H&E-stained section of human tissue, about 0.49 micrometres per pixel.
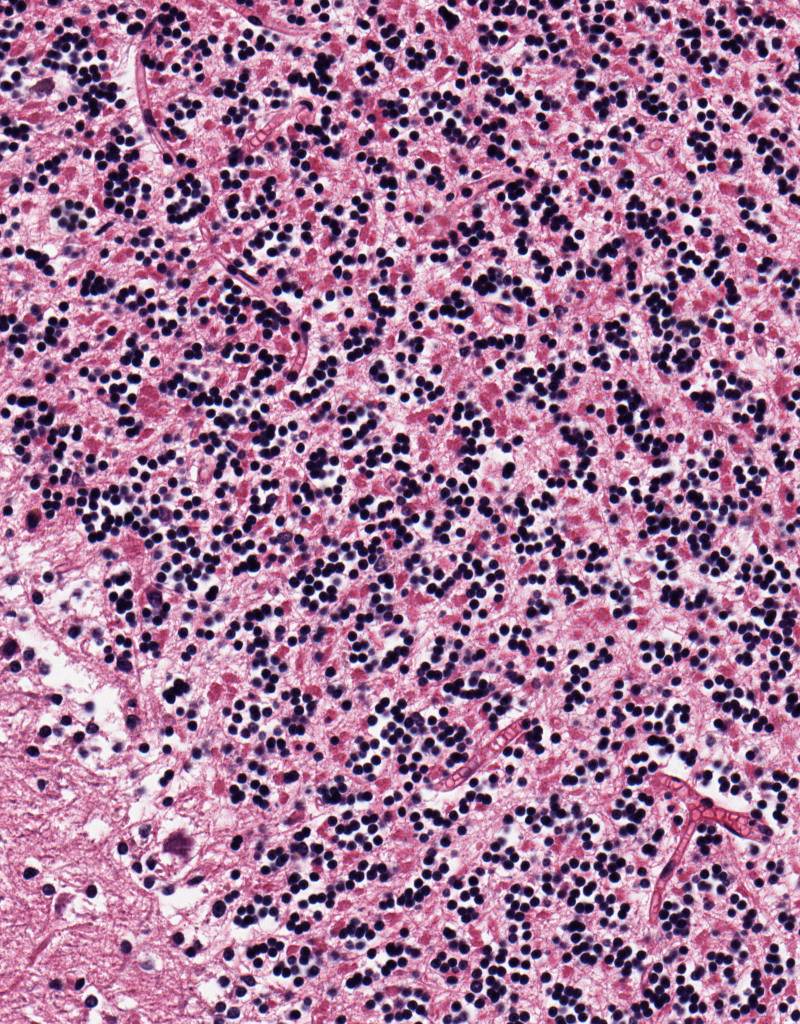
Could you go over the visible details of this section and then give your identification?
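Dense sheet of small, darkly stained nuclei, closely packed, fills most of the field. Nuclei round, uniformly deep purple, very little visible cytoplasm. Thin capillaries with red blood cells in single file run through the sheet; a branching one at lower right. No epithelium or glands. Tissue: cerebellum.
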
